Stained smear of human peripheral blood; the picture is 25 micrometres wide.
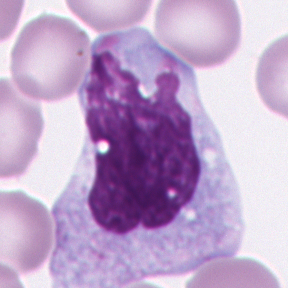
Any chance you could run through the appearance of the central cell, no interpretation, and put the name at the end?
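Nucleus irregular and folded, notched at lower edge. Chromatin dark purple, streaked in strands, not evenly smooth. Cytoplasm abundant, widest below nucleus. A few small clear round spots over nucleus and cytoplasm. Monocyte.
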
